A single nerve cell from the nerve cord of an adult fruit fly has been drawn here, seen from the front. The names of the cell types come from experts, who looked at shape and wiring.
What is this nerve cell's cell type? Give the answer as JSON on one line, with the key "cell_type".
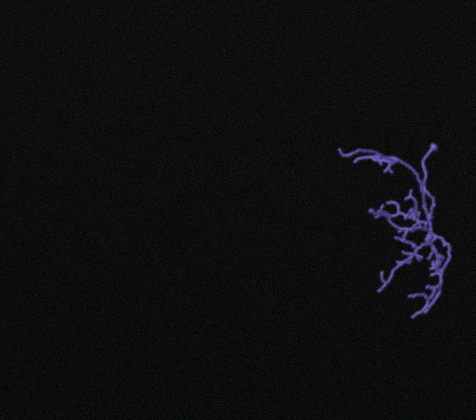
{"cell_type": "IN19A102"}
